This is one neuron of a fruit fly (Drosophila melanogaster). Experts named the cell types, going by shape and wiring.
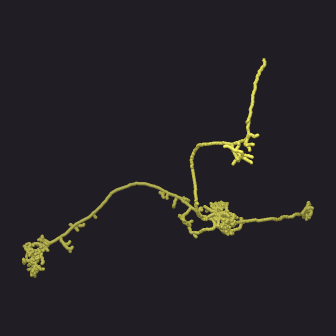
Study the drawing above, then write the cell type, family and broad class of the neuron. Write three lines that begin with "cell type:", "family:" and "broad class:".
cell type: VP3+_l2PN
family: hemilineage ALl1_ventral
broad class: central-brain intrinsic neuron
